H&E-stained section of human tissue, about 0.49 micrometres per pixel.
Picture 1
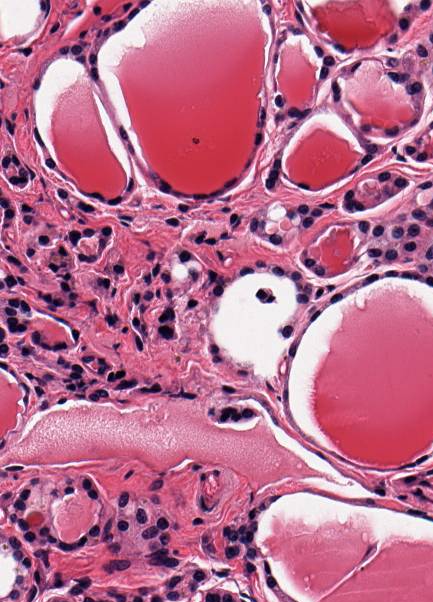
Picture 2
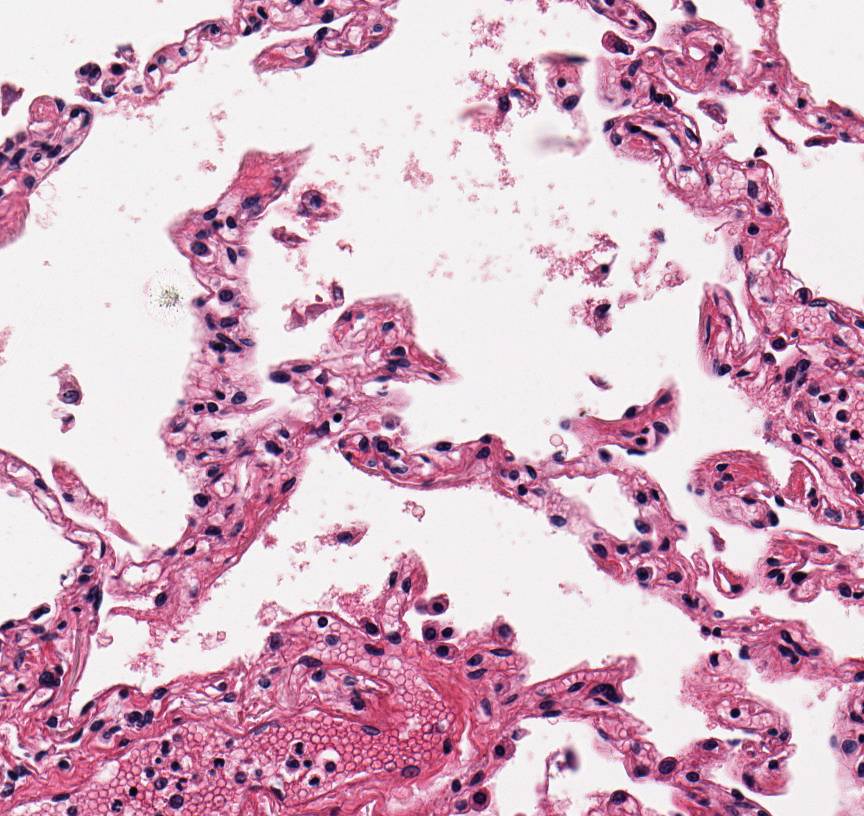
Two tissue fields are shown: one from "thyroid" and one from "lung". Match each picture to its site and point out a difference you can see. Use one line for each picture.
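Picture 1 is from the thyroid. The field is made up mostly of rounded follicles of varying size filled with homogeneous pink colloid.
Picture 2 is from the lung. No glands are present anywhere in the field.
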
